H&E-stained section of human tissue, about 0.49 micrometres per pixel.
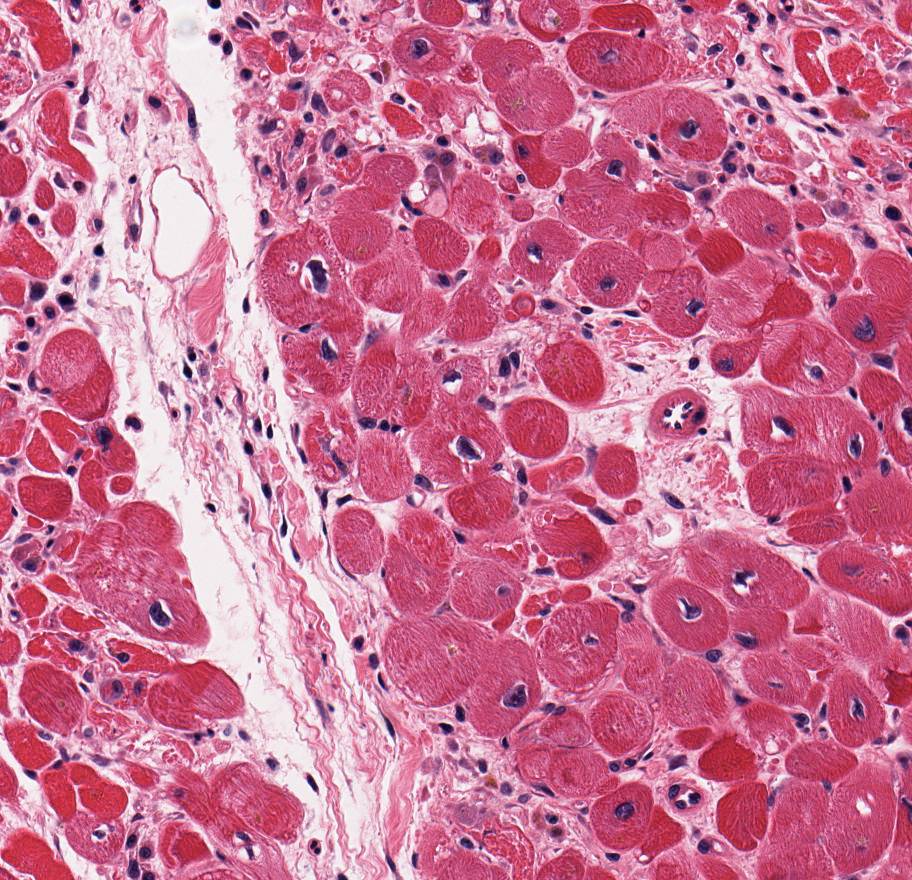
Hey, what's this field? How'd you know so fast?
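What fills this field is myocardium. Looking across it, most of the muscle fibres are cut in cross-section, so they come out as rounded profiles. Where a fibre shows its nucleus, there's just one, sitting in the centre.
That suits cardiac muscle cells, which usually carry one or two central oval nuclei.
Many of those nuclei sit in a pale clear zone of cytoplasm, and the profiles vary widely in size across the field.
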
